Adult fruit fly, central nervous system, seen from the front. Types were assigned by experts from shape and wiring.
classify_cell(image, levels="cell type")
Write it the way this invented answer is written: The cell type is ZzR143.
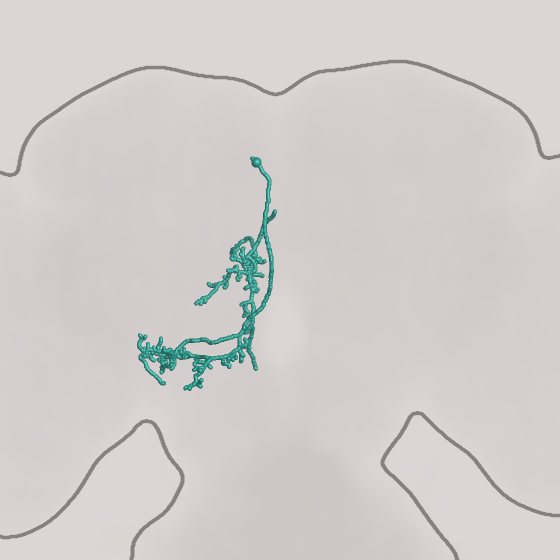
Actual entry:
The cell type is WED098.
